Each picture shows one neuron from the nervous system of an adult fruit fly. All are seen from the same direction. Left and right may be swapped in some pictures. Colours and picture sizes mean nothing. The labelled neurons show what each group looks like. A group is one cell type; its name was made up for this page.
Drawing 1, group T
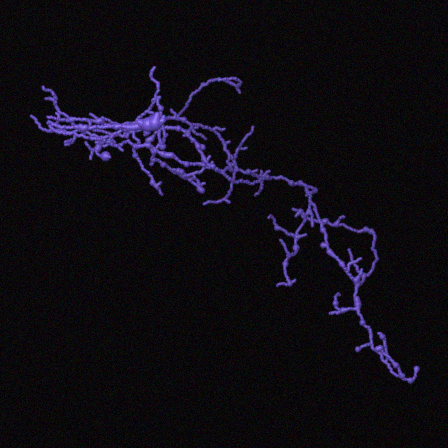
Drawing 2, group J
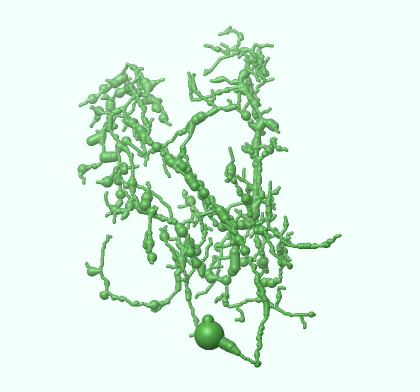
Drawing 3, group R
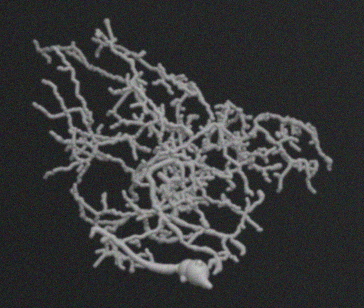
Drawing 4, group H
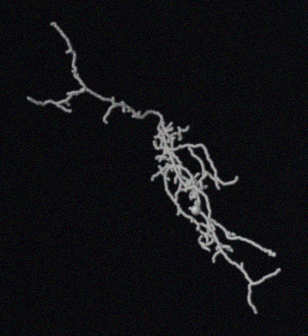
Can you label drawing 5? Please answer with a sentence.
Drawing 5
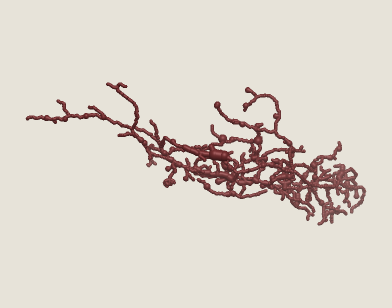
It belongs to group H.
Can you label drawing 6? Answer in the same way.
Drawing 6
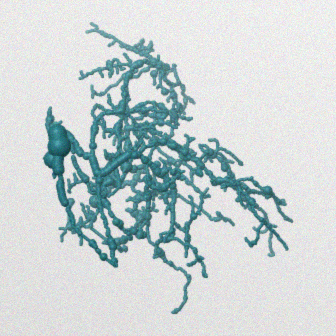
It belongs to group R.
